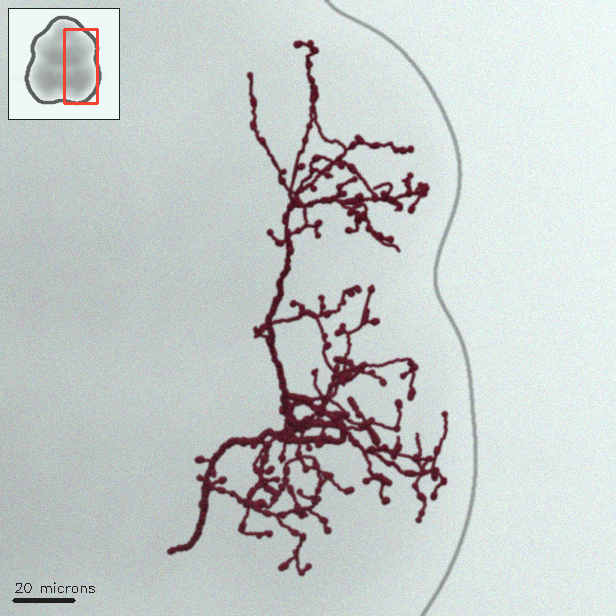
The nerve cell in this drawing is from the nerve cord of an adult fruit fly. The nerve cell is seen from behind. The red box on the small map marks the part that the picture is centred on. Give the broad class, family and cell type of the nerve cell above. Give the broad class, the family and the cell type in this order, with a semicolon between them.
descending neuron; DNge; DNge063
